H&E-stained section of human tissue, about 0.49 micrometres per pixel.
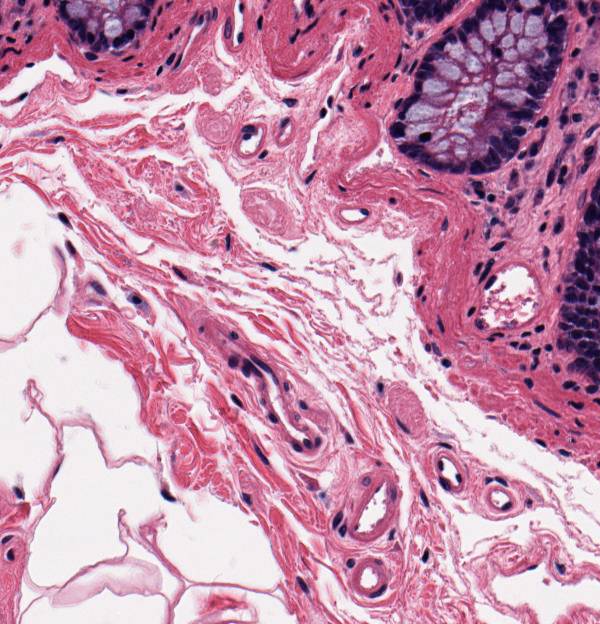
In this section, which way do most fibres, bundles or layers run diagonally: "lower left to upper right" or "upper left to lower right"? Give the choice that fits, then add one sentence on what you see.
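Upper left to lower right. The connective tissue consists of loose, wavy pink collagen strands running diagonally from upper left towards lower right.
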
